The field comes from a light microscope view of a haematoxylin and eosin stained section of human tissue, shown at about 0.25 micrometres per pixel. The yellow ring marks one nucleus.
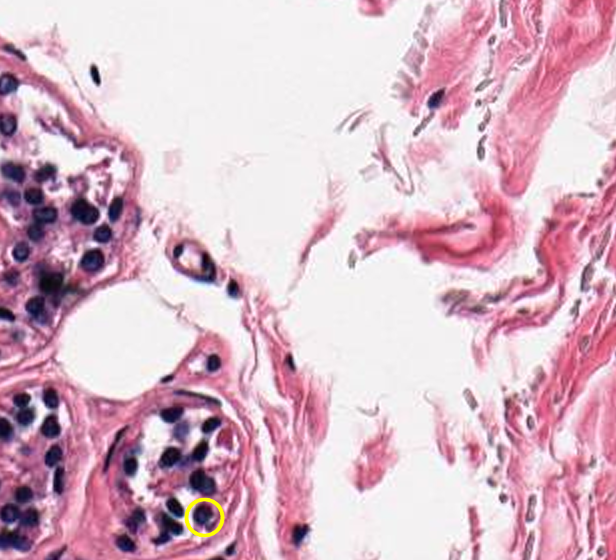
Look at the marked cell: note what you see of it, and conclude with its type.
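The nucleus is round to slightly oval and about the same size as the other nuclei in the same rounded group. The cytoplasm around it is scant and pale pink, with no clear border separating it from the neighbouring cells. It lies near the lower edge of a rounded cluster of similar nuclei, which is wrapped by a band of pink fibres. Type of cell: sweat gland cell.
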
